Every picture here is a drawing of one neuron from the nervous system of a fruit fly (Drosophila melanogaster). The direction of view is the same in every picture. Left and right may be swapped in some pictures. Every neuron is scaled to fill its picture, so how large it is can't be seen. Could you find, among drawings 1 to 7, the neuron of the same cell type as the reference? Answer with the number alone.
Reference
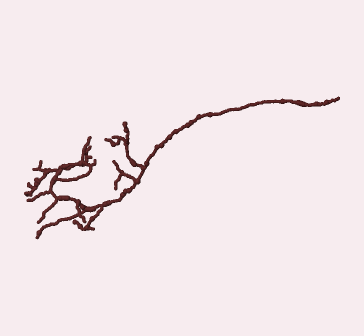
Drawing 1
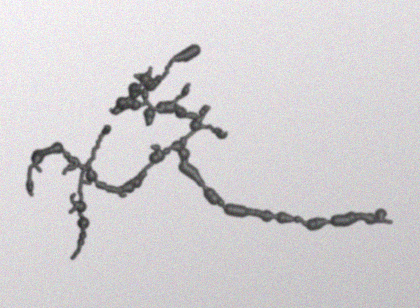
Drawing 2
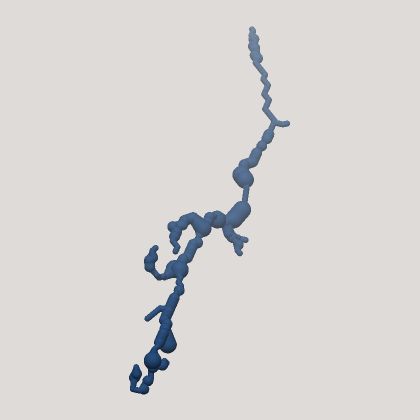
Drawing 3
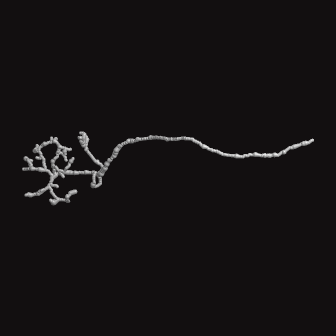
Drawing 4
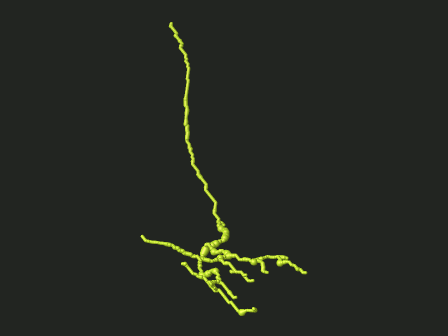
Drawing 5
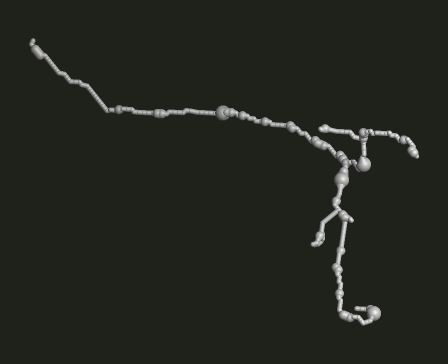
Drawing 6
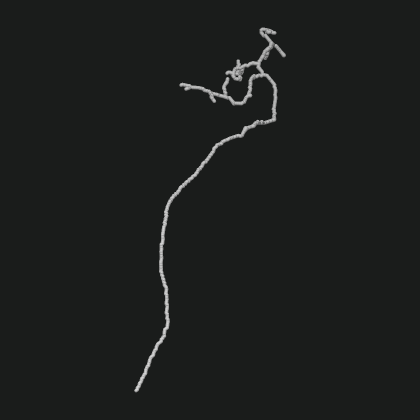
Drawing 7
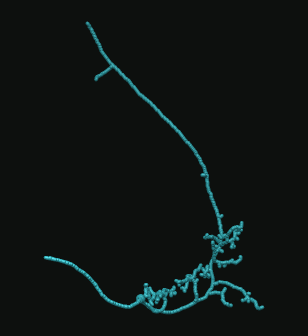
3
